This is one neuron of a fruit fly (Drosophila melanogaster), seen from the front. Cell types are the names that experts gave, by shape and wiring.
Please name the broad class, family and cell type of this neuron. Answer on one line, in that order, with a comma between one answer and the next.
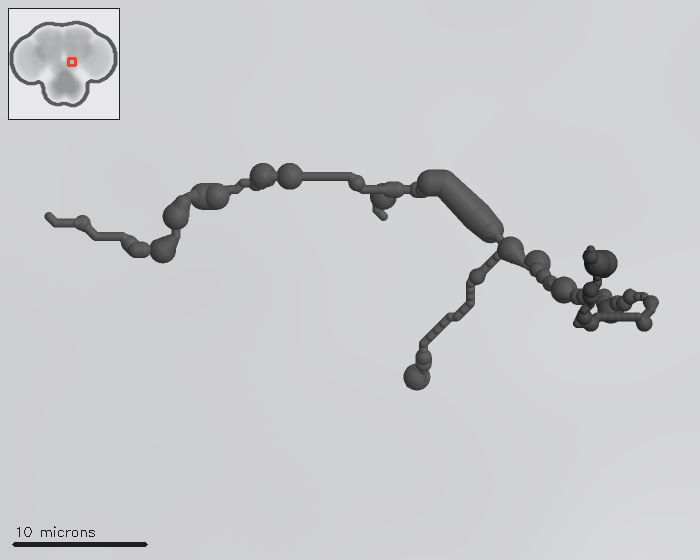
sensory neuron entering the brain, class mechanosensory, JO-ED1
